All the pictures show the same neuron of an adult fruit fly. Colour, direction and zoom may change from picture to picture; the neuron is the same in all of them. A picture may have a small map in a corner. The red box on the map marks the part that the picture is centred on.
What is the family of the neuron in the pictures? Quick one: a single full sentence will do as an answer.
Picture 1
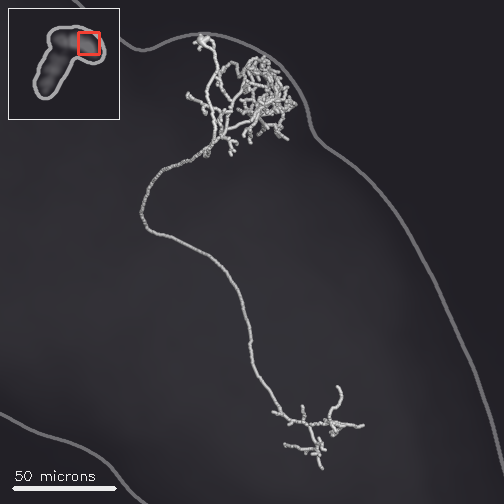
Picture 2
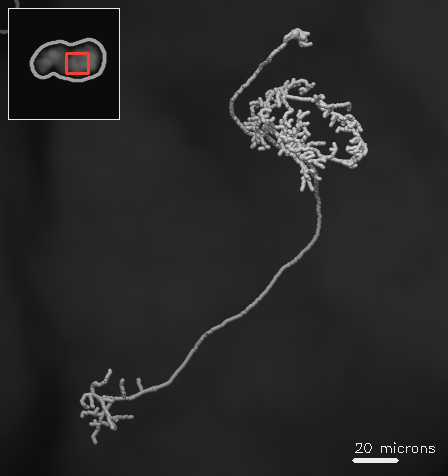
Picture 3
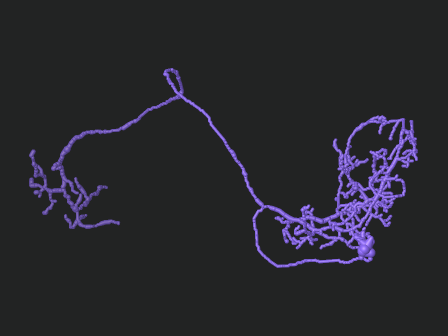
This neuron has hemilineage ALv1 as its family.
